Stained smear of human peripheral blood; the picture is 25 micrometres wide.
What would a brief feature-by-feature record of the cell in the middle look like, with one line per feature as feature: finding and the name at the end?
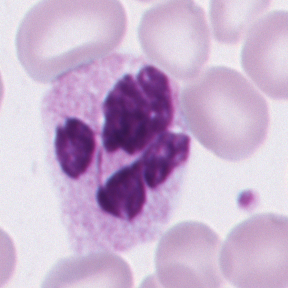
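Shape: longer from top to bottom than from side to side
Size: about 17 by 12 micrometres
Chromatin: dark purple, coarsely clumped
Cytoplasm: pale pink-lilac
Granules: fine, faint and pinkish, within the cytoplasm
Cell: segmented neutrophil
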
